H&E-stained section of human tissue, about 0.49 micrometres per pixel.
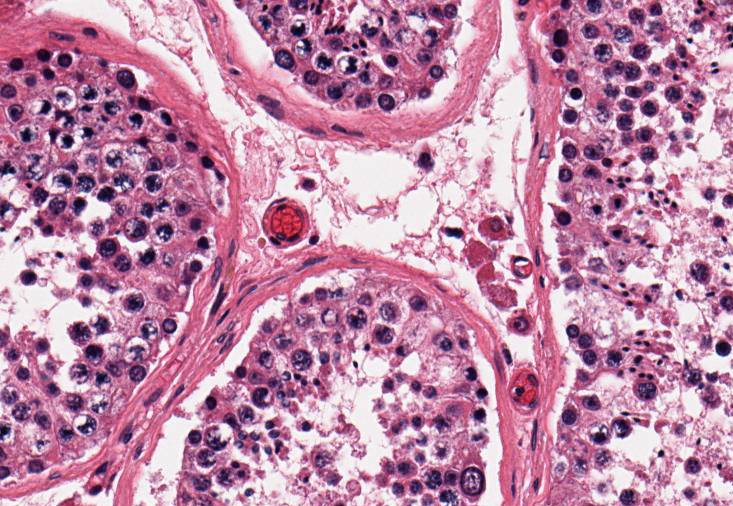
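Testis. Tubules are packed with several layers of rounded cells, not a single cell layer. Small, dense, dark nuclei, some elongated, gather inward, most plainly in the right tubule. Each tubule is bounded by a pink fibrous band with flattened, elongated nuclei parallel to its outline. Near the centre, a few small rounded bodies with bright red cytoplasm lie between tubules.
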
